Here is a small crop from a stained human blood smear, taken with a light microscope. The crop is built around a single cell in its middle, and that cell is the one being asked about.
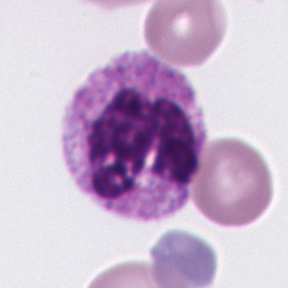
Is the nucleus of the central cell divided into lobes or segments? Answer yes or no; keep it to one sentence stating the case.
Yes, the nucleus of this cell is divided into two or more lobes.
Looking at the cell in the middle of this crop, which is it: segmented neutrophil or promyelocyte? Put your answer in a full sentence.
The cell positioned in the middle of the field is a segmented neutrophil.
